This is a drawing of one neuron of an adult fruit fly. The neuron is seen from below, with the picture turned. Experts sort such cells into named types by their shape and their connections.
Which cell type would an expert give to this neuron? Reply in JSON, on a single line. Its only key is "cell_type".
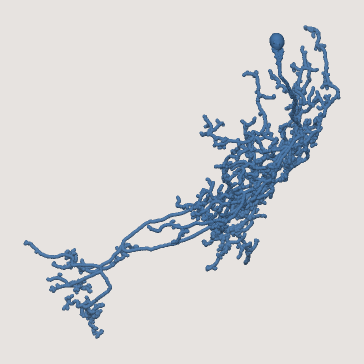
{"cell_type": "TmY16"}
